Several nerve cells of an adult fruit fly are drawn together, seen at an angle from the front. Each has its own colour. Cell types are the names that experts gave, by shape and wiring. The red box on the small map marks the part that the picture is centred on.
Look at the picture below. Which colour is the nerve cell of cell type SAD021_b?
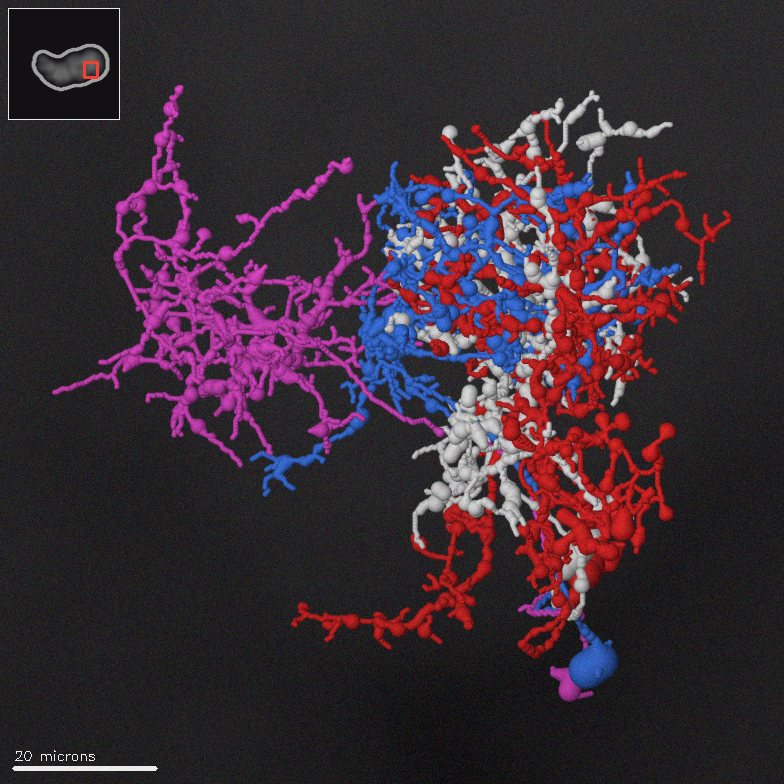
red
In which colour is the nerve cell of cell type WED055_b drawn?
blue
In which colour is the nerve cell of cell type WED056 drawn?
magenta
